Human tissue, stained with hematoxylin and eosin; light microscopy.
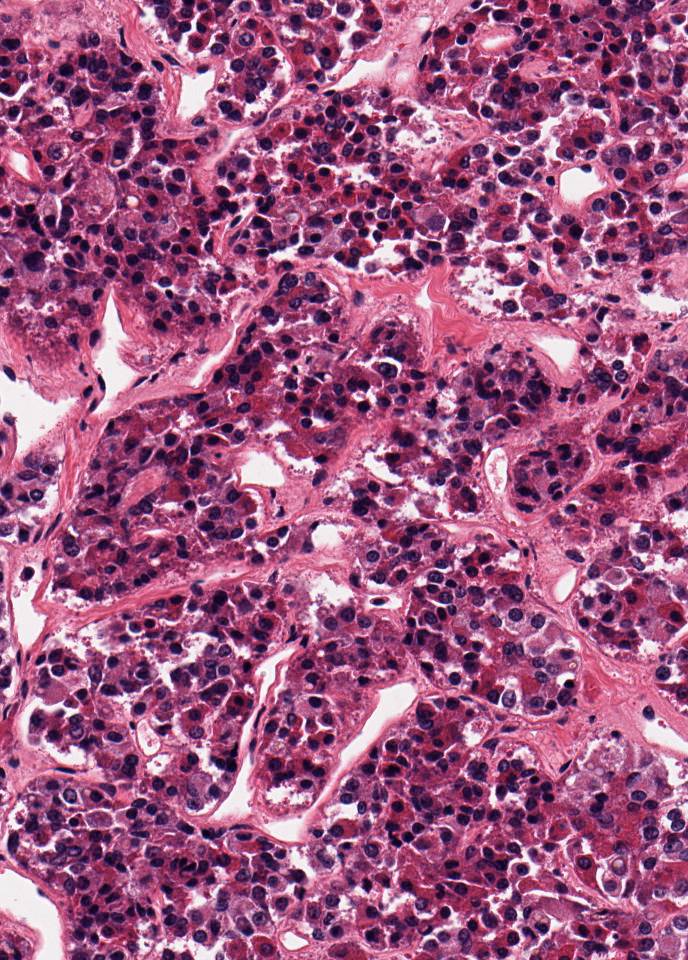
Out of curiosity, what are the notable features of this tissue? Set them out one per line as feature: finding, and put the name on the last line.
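Arrangement: solid nests and sheets across whole field
Septa: thin, pink, fibrous
Cytoplasm: many bright red eosinophilic, mixed with paler purple
Nuclei: mostly small, round, darkly stained, fairly uniform
Larger cells: few, scattered, abundant pale cytoplasm, e.g. upper left
Tissue: pituitary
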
